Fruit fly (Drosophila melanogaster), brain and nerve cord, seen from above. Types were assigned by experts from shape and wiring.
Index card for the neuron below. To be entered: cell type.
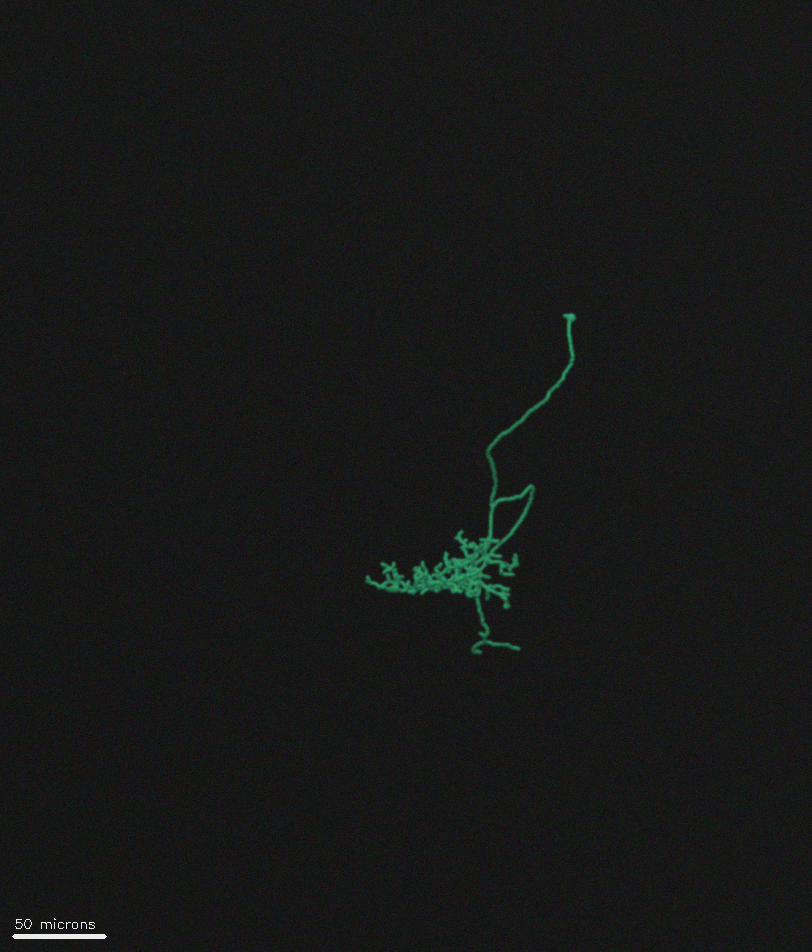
CB1896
